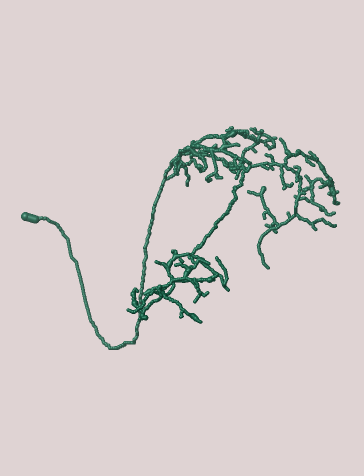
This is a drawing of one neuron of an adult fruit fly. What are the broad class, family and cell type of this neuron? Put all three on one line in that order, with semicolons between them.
central-brain intrinsic neuron; hemilineage VPNl&d1_dorsal; LHAV5a6_a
